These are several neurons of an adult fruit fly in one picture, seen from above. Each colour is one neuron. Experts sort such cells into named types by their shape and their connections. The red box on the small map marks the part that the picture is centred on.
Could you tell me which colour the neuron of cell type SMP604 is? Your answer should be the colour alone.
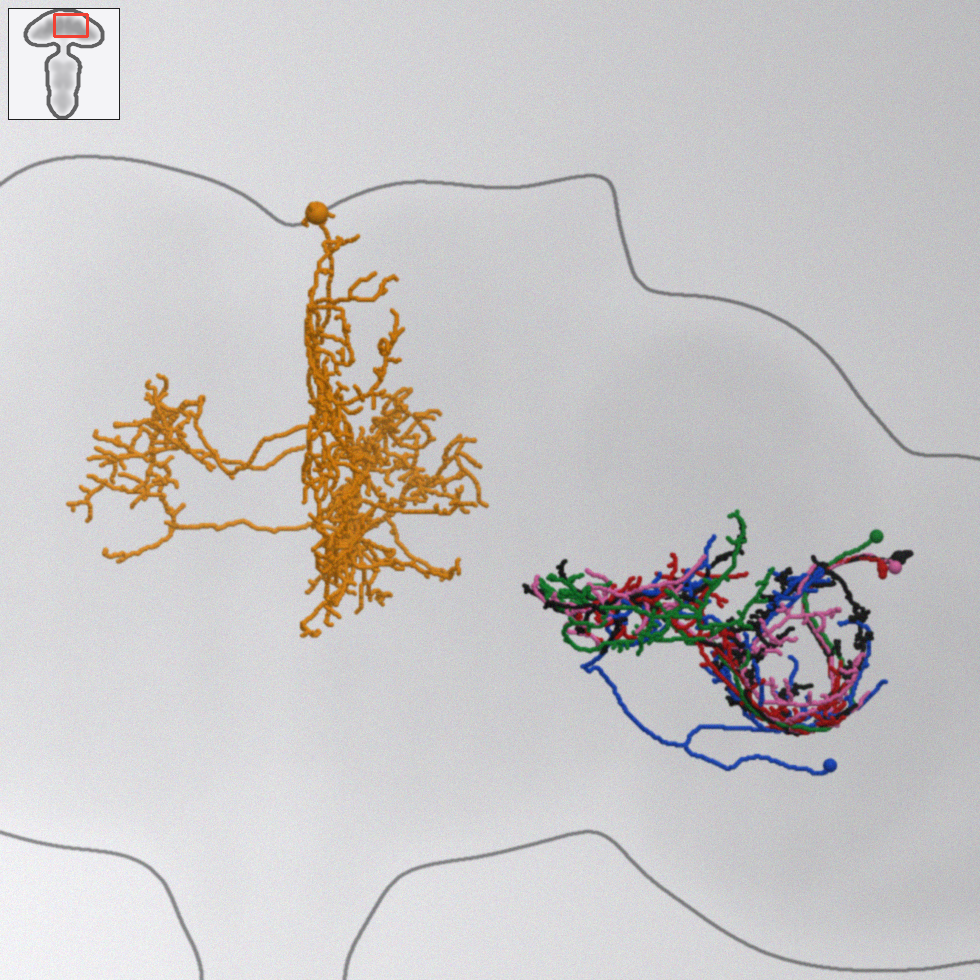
orange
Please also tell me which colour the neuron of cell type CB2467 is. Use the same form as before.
pink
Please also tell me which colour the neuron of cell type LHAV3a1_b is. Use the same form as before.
black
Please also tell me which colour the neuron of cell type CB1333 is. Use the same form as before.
red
